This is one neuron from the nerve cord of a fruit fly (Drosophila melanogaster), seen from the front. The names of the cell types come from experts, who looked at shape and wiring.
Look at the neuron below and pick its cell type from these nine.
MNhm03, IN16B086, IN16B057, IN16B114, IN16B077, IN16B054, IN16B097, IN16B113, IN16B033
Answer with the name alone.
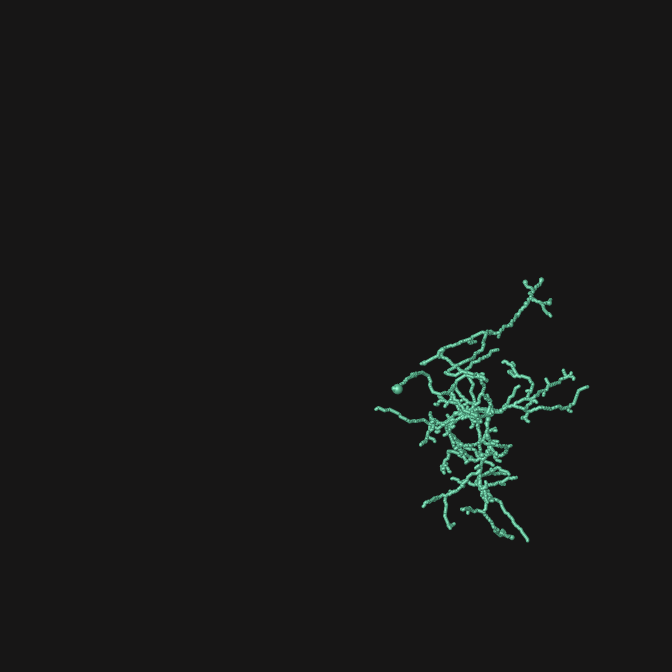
IN16B114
